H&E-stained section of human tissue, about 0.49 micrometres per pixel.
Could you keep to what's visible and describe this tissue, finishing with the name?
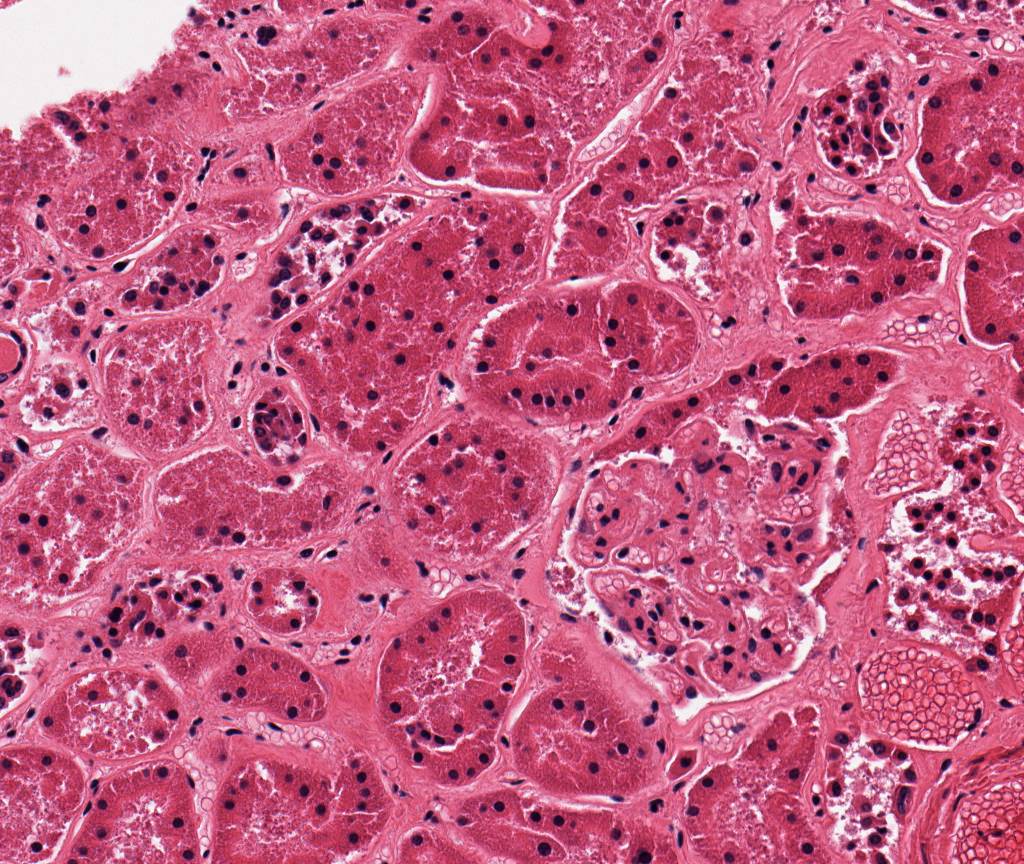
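Looking along the tubules, the lining cells have abundant granular, deeply eosinophilic cytoplasm, and each holds a single small, round, dark nucleus. Between tubules the stroma is thin pink fibrous tissue with scattered flattened dark nuclei. The upper-left corner is just empty white space beyond the tissue edge. The tissue is renal cortex.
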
